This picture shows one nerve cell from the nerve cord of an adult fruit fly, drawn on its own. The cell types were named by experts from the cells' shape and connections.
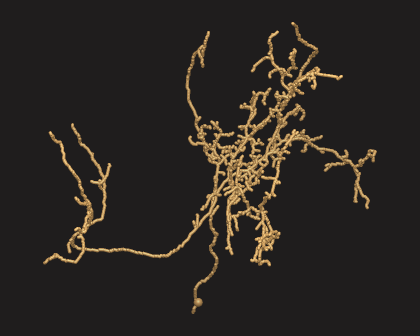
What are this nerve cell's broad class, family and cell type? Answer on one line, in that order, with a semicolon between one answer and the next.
nerve-cord intrinsic neuron; hemilineage 01A; IN01A047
